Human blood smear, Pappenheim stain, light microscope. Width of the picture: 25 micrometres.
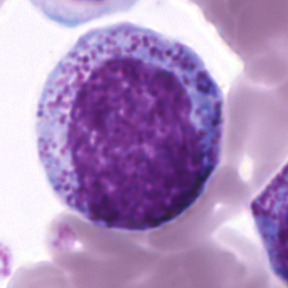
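Promyelocyte in a stained peripheral blood smear. The nucleus sits off-centre, leaving a wider rim of pale blue cytoplasm on the upper left. Look for the many small purple granules scattered through the cytoplasm; some also lie over the nucleus.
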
